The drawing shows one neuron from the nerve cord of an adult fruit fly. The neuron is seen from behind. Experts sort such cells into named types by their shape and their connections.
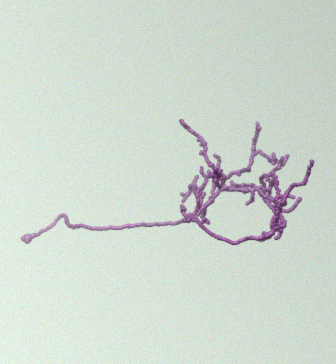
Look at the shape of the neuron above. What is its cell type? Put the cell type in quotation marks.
"IN14A088"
